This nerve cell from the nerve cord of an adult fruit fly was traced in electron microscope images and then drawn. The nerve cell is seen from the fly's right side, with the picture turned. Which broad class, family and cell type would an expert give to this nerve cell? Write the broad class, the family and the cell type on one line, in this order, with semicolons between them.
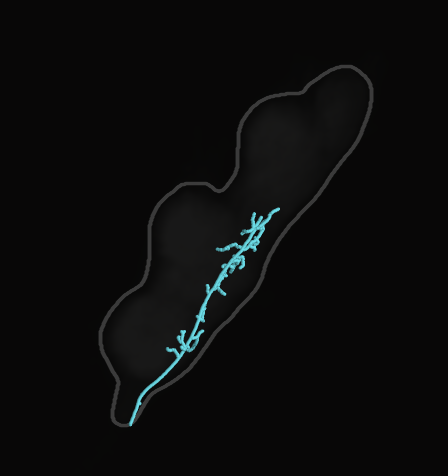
descending neuron; hemilineage WEDd1; DNae002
